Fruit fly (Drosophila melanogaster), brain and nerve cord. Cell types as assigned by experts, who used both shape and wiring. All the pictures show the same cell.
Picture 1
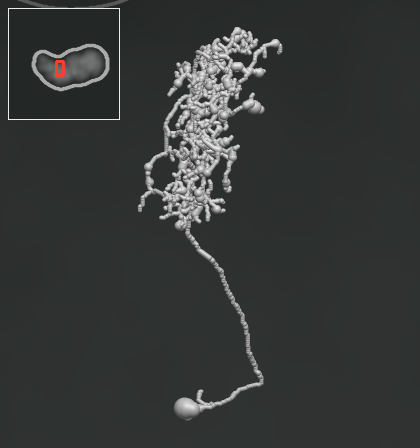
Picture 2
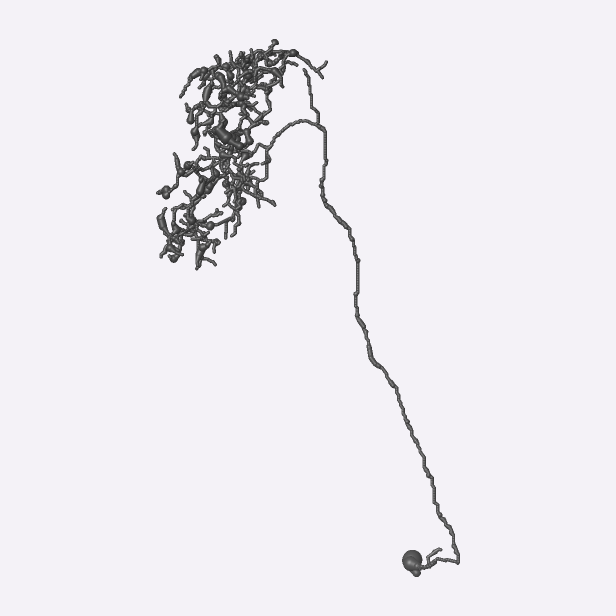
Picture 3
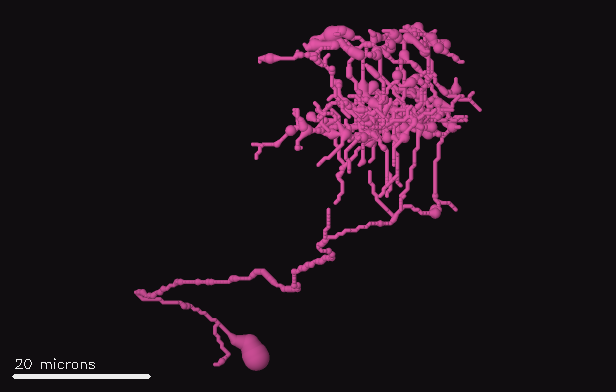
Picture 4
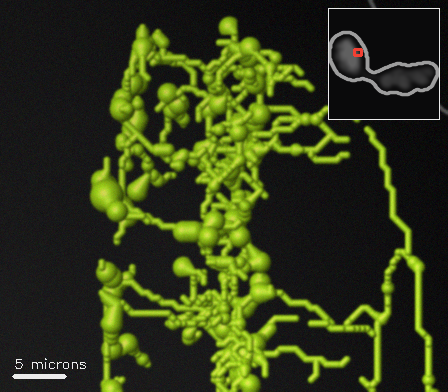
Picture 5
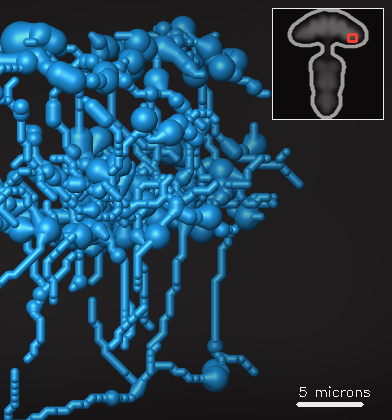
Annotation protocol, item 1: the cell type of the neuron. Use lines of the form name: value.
cell type: LPi2e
